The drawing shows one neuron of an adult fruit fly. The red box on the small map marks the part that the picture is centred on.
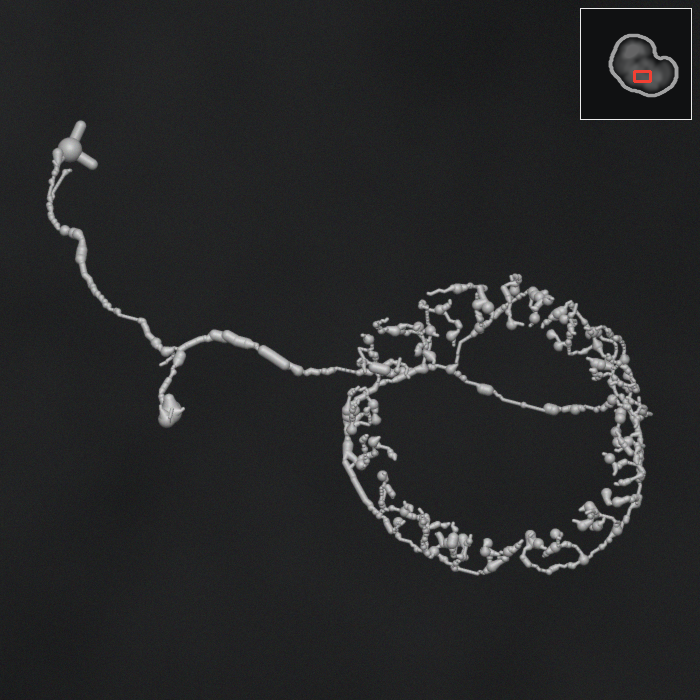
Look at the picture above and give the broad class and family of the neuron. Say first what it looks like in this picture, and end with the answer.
The cell body can be seen at the upper left of the picture. The picture shows dozens of branch ends. Its broad class is central-brain intrinsic neuron. Its family is hemilineage EBa1.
